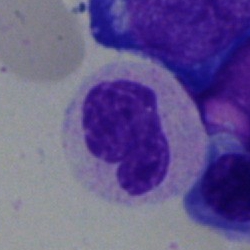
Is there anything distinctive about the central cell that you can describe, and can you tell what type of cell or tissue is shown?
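Outline: round, smooth. Chromatin clumped into darker and lighter patches. No nucleoli visible. Nucleus displaced slightly left; cytoplasmic rim wider on the right. Identification: band neutrophil.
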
